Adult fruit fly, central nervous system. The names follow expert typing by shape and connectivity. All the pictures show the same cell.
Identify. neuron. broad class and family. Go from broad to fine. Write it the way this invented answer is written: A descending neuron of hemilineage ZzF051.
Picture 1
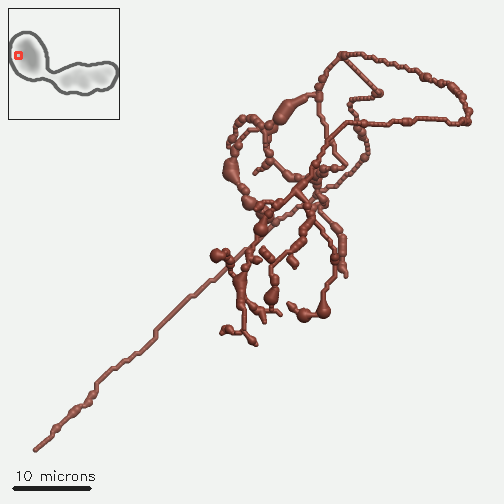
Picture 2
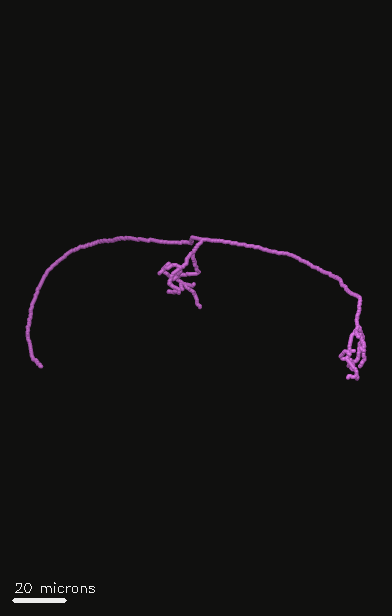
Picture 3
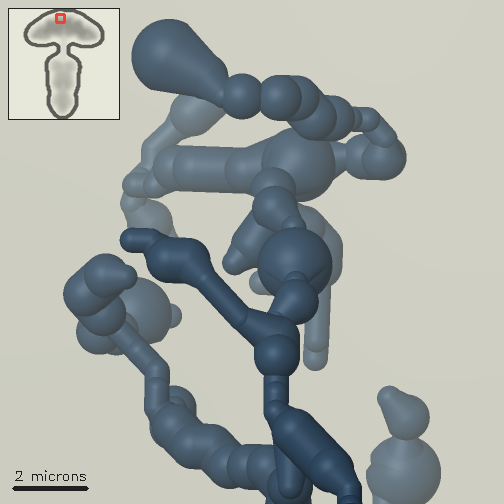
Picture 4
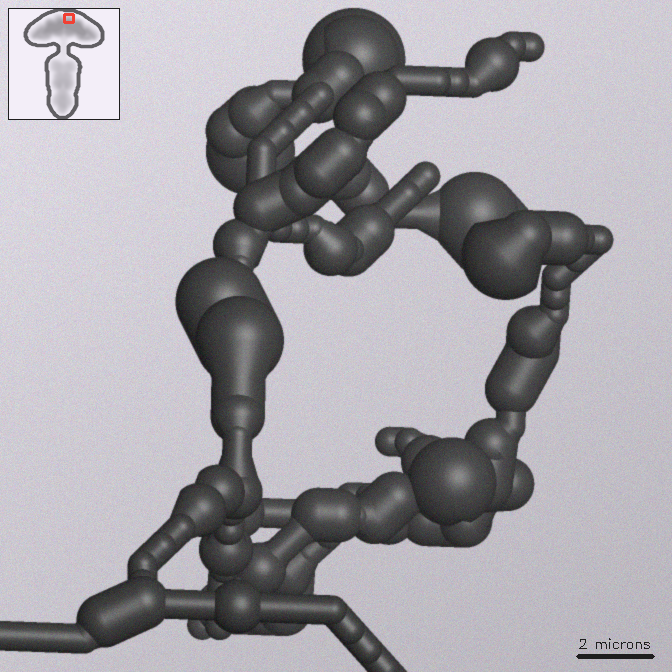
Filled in: A sensory neuron entering the brain of class olfactory.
